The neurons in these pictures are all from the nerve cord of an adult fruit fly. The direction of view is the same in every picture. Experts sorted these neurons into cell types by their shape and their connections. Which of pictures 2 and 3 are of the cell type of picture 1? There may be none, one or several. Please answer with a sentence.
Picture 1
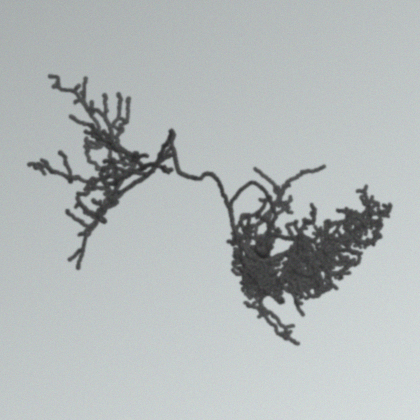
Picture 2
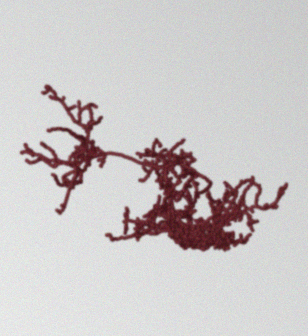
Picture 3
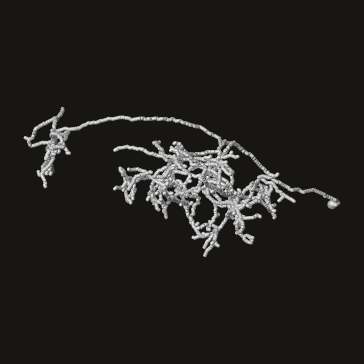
Picture 2 is of the same cell type.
